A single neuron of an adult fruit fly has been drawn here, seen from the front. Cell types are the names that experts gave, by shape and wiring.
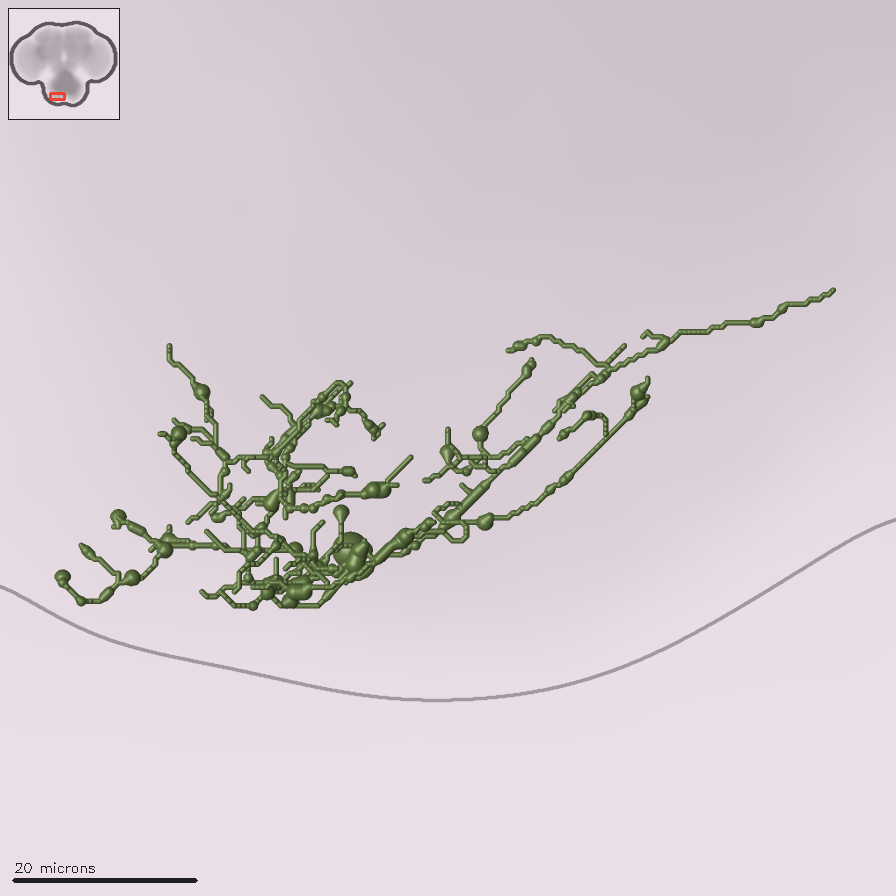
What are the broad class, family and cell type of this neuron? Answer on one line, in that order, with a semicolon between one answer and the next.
nerve-cord intrinsic neuron; hemilineage 01B; IN01B070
